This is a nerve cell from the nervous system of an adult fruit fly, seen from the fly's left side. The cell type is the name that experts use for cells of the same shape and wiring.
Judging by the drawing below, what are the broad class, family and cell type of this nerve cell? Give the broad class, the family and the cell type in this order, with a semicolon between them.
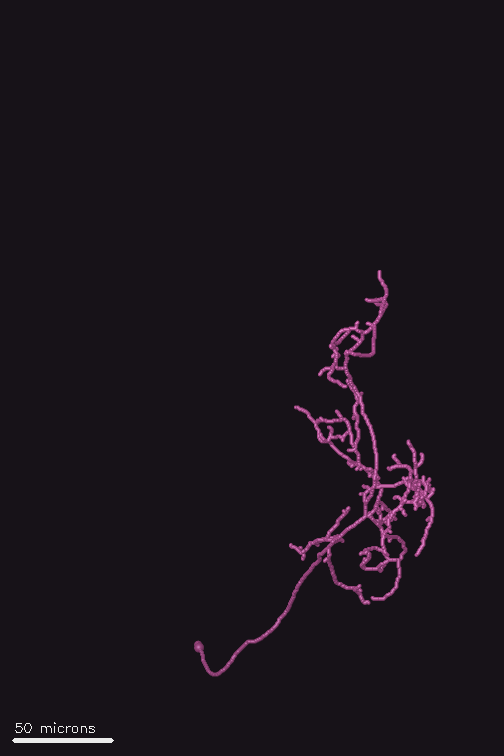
central-brain intrinsic neuron; hemilineage MX7; GNG657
